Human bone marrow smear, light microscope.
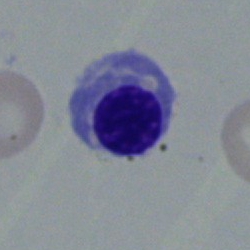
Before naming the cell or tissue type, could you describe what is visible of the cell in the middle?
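First, the nucleus sits off-centre toward the lower part of the cell. Second, the chromatin is dense and dark purple. Third, blue cytoplasm forms a broader band above the nucleus than below, with a paler, clearer zone just above it. The cell is an erythroblast.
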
